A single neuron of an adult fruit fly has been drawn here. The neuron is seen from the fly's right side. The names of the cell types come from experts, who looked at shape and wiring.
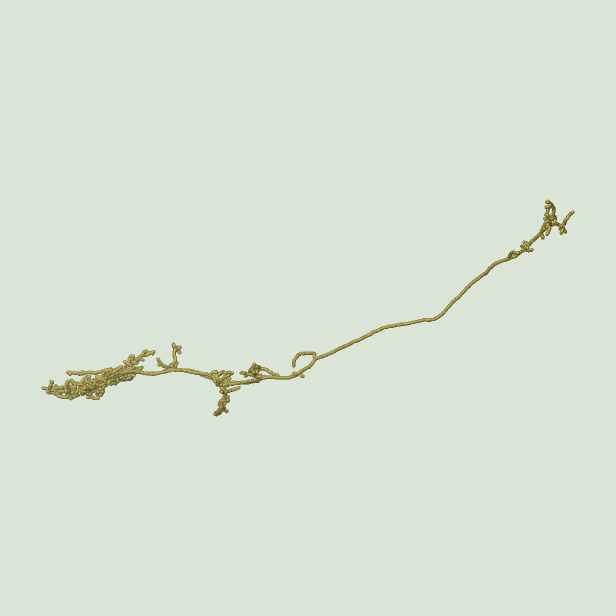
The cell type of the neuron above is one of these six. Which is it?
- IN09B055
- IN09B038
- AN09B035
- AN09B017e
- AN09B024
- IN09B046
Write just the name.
AN09B035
